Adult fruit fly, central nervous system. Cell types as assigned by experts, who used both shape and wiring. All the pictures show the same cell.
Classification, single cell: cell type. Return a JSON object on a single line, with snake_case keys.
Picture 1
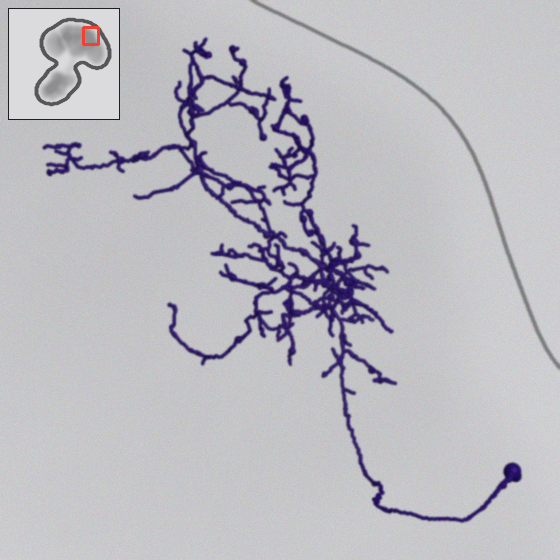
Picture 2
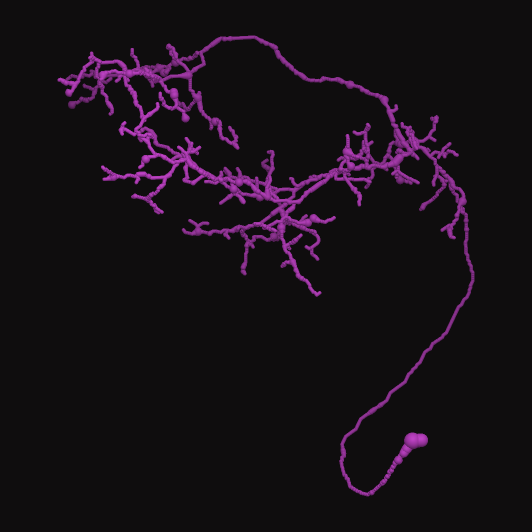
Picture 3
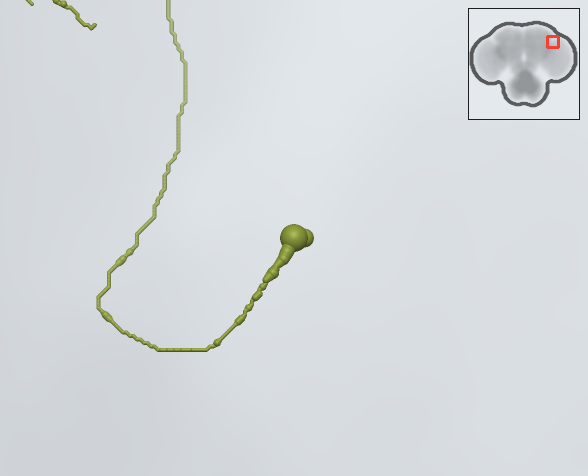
{"cell_type": "LHAV3b2_b"}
